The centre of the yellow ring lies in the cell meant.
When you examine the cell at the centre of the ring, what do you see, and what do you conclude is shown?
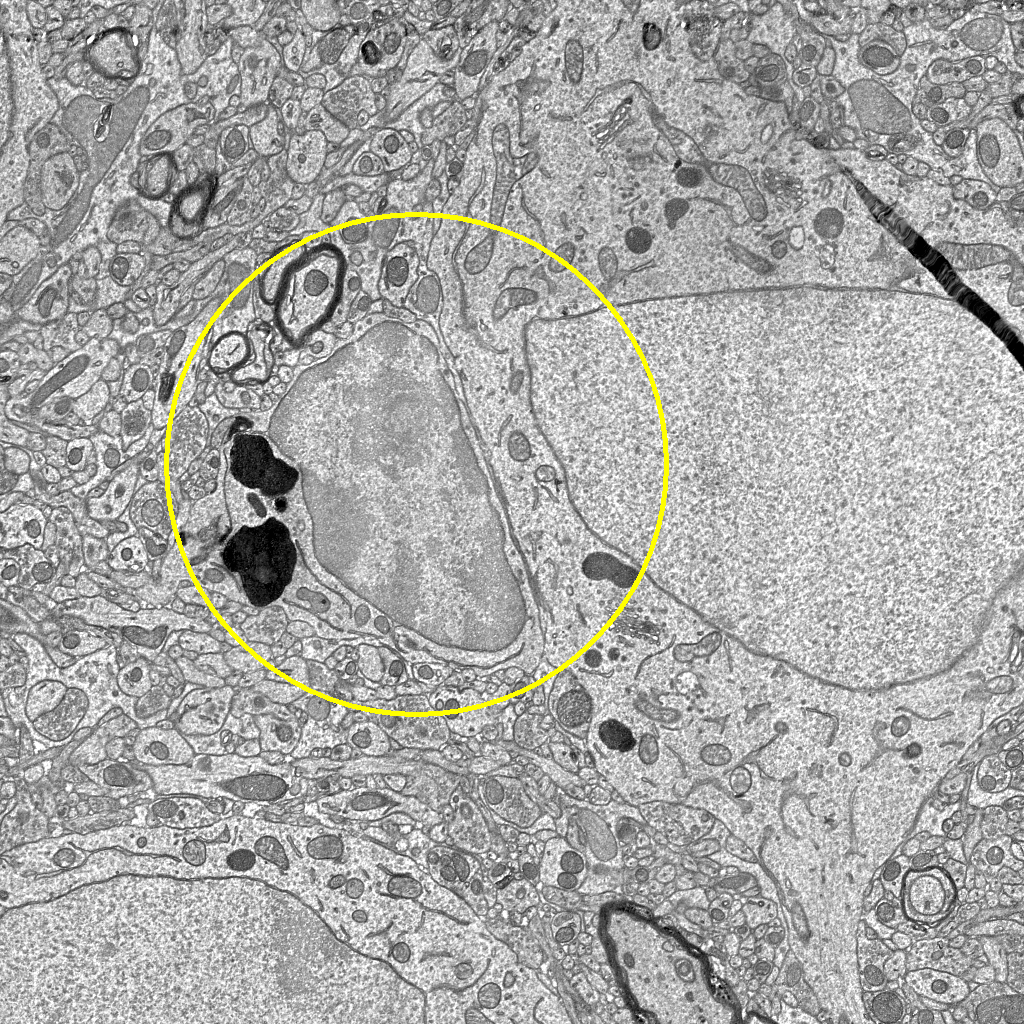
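Entire nuclear outline inside ring. Outline smooth, lacking deep infoldings. Chromatin finely mottled, paler and slightly darker zones, no large dense clumps. Two very dark, irregular bodies against left side of nucleus. Classed as microglial cell.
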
